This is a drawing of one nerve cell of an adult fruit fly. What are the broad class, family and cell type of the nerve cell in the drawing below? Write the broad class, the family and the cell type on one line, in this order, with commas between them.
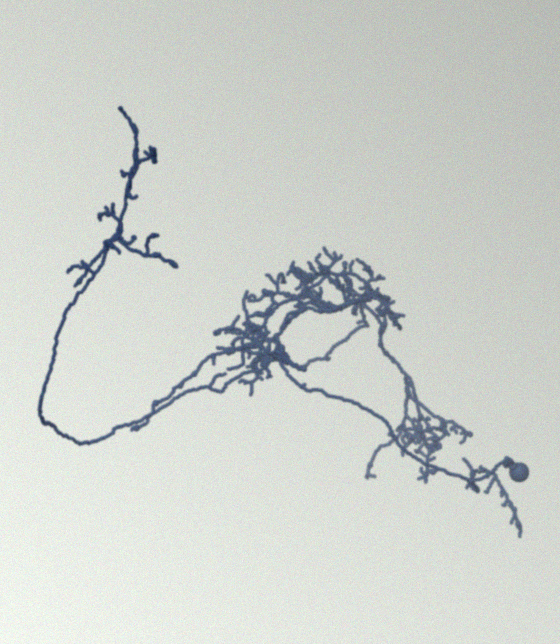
central-brain intrinsic neuron, hemilineage DL1_dorsal, LHPV5e2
